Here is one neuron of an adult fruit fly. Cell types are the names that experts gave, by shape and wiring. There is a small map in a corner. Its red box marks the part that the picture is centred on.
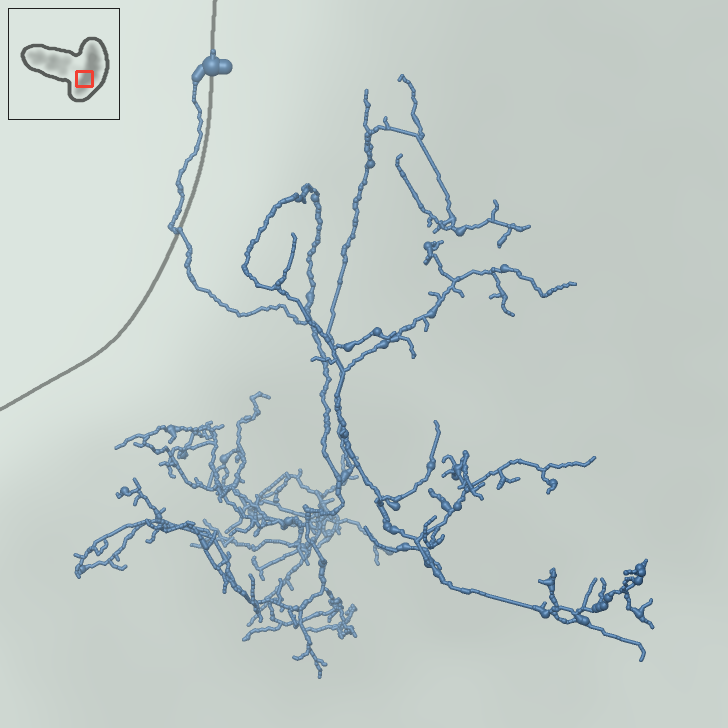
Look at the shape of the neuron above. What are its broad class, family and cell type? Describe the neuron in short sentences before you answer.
The cell body can be seen at the upper left of the picture. As drawn here it is about as wide as it is tall. This is a visual projection neuron. Its family is hemilineage VPNp&v1_ventral. The cell type is LoVP95.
